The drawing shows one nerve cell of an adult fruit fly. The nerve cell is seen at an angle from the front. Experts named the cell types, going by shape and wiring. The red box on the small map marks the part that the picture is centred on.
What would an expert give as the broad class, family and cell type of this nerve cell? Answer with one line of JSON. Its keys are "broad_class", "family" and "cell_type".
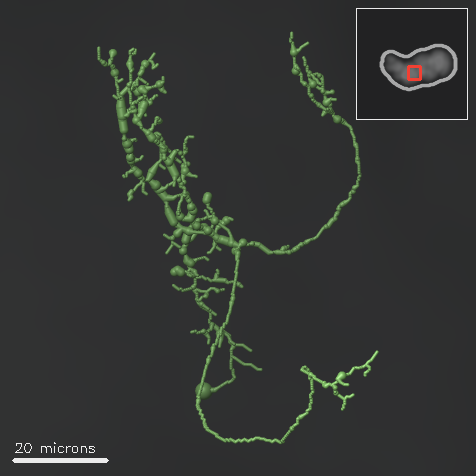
{"broad_class": "optic-lobe intrinsic neuron", "family": "Y", "cell_type": "Y12"}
